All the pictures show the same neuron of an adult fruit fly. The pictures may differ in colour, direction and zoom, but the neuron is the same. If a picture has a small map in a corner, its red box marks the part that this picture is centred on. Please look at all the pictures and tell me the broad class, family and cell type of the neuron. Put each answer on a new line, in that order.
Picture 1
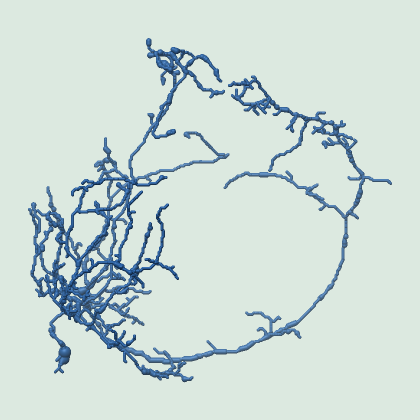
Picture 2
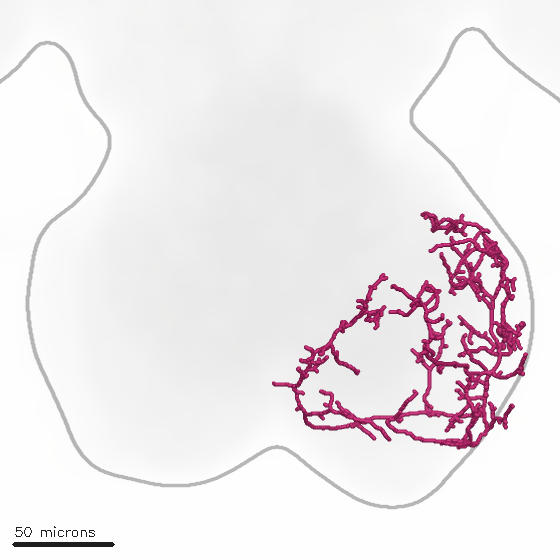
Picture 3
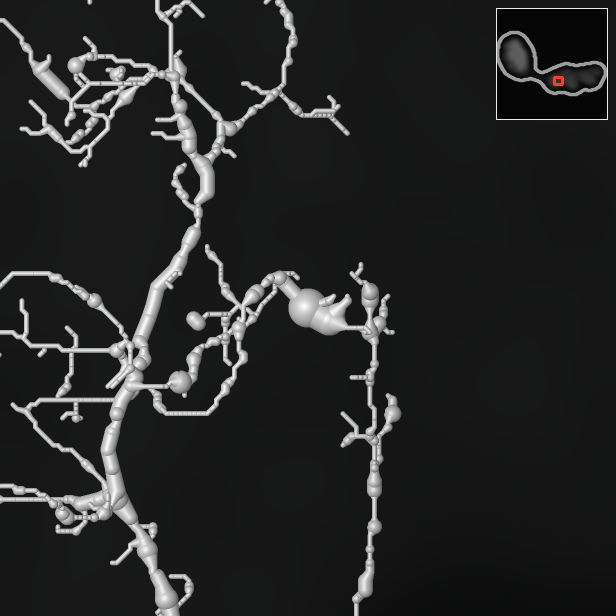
nerve-cord intrinsic neuron
hemilineage 20A.22A
IN20A.22A004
